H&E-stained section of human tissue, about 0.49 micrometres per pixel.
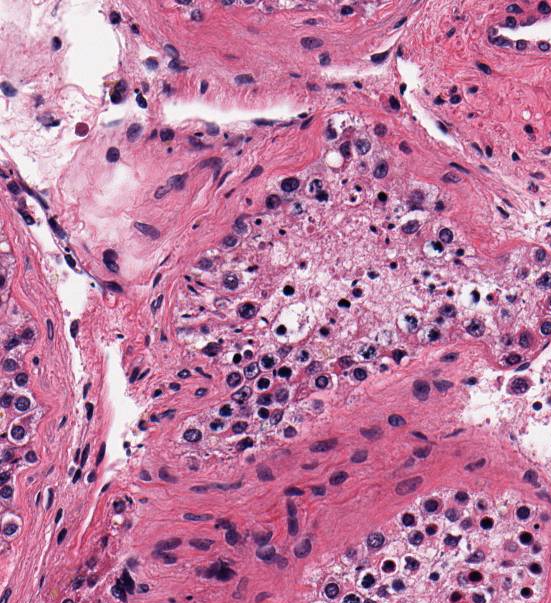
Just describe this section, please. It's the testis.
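So: rounded cellular units, separated by broad pink fibrous bands; one fills the centre, parts of others reach the lower right and left edges. In the bands, elongated spindle-shaped nuclei lie parallel to the unit outlines. Within the central unit's middle and upper right, I notice pale, vacuolated, wispy material with scattered small, very dark, shrunken nuclei.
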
